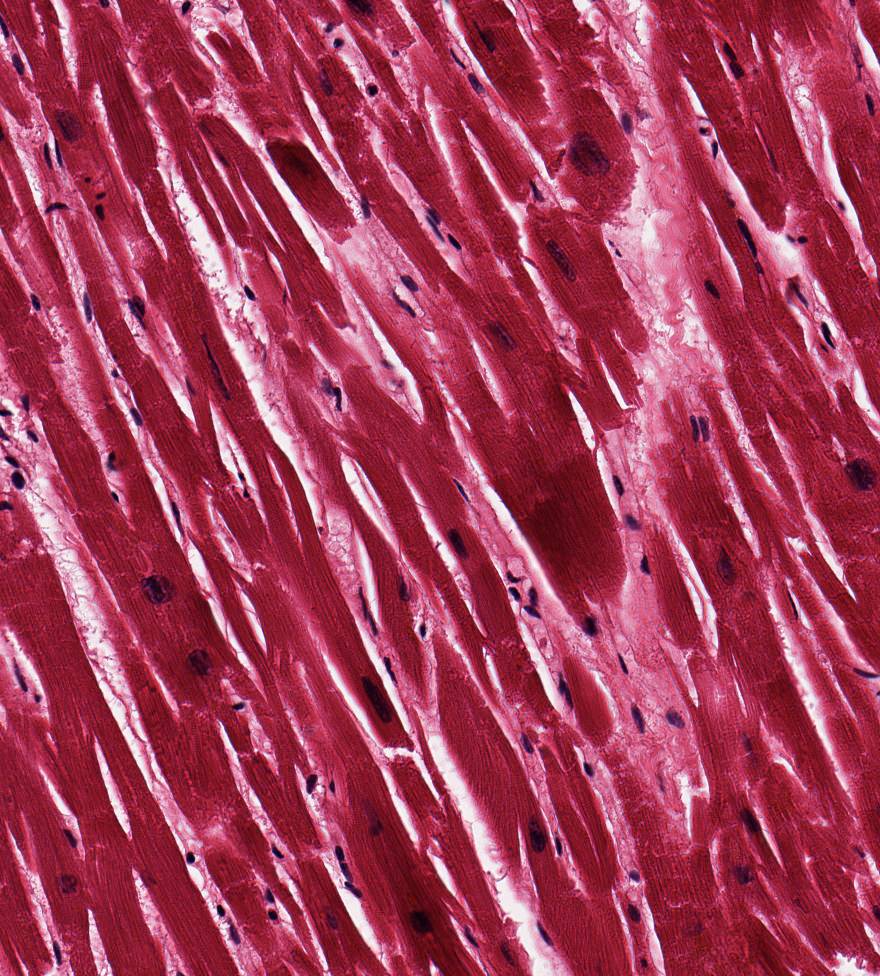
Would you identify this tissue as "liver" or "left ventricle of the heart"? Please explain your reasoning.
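Name: left ventricle of the heart. Deciding point: the tissue is made of muscle fibres.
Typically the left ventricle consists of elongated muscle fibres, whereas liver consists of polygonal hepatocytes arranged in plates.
Also seen: fibres branch and join neighbours; nuclei central; cytoplasm deep red with faint cross-striations; small dark elongated interstitial cell nuclei between fibres.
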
